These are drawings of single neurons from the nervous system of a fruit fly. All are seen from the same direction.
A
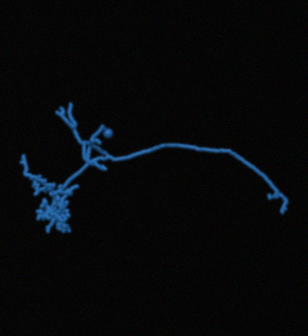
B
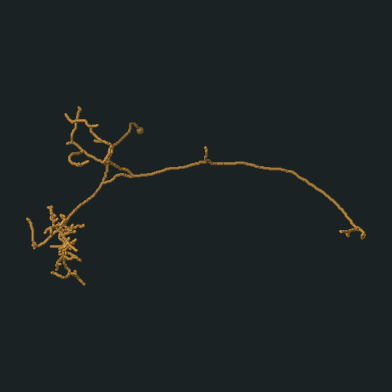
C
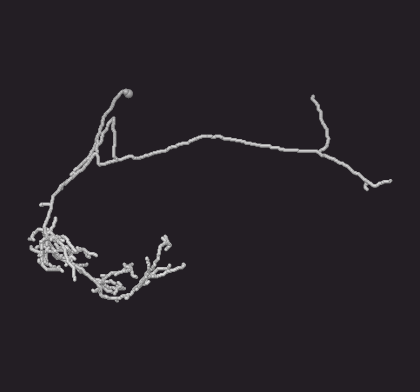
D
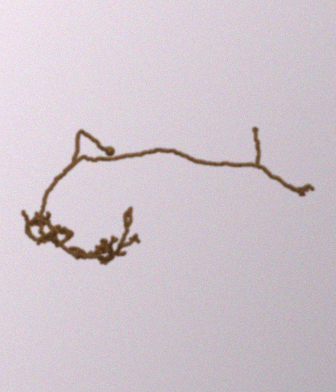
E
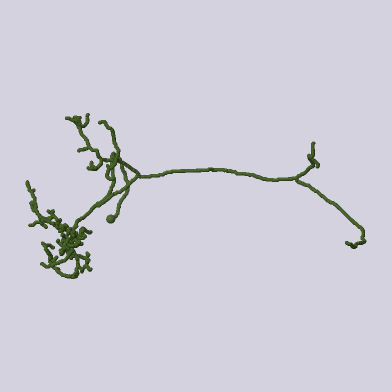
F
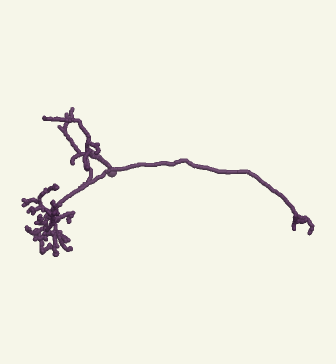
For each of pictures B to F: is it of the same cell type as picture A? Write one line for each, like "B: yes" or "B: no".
B: yes
C: no
D: no
E: yes
F: yes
